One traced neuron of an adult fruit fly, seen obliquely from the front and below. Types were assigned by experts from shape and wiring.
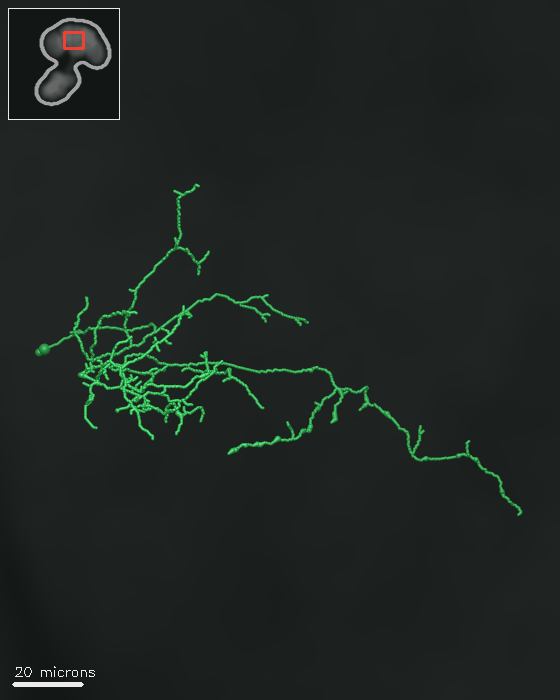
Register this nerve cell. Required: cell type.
PLP241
